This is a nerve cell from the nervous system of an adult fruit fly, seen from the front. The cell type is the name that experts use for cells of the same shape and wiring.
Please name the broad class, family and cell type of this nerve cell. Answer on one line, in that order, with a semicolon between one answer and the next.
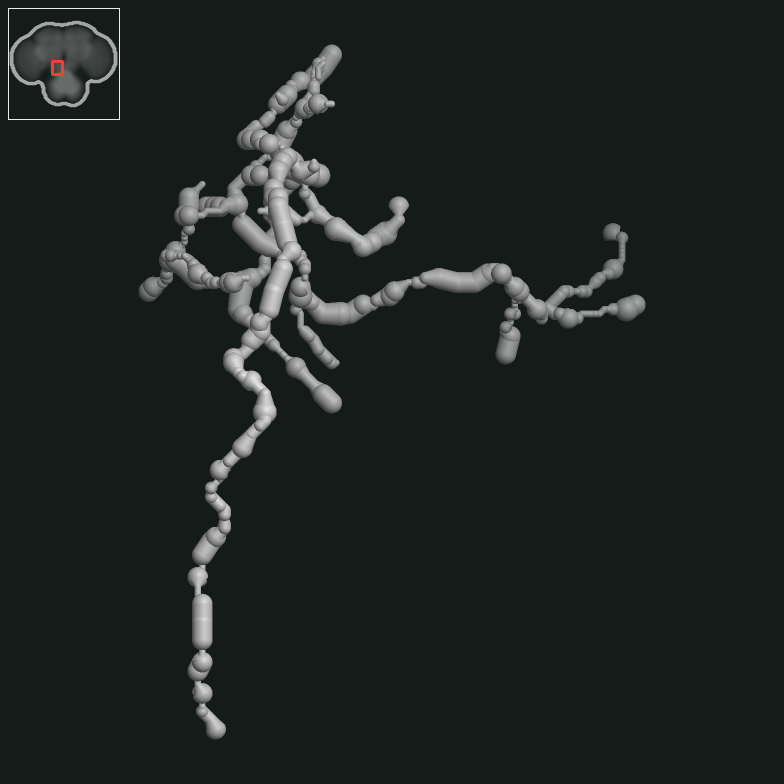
sensory neuron entering the brain; class gustatory; PhG11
